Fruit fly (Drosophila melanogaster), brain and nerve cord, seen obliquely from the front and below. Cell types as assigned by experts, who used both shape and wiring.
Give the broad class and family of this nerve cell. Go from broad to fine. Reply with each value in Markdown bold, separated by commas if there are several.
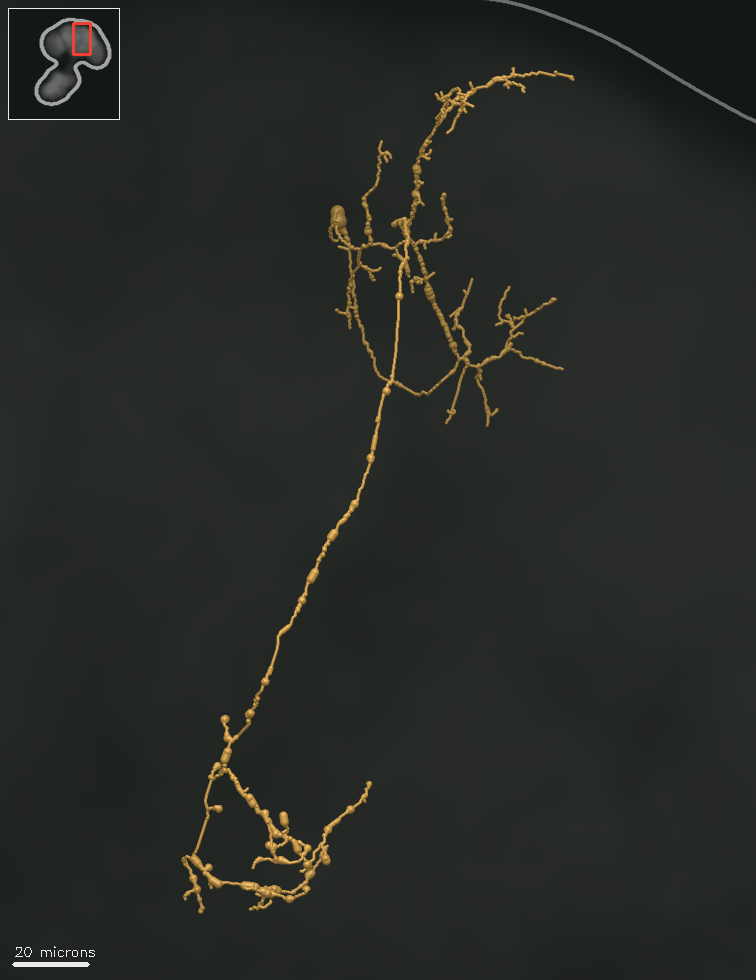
**central-brain intrinsic neuron**, **hemilineage SMPpm1**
